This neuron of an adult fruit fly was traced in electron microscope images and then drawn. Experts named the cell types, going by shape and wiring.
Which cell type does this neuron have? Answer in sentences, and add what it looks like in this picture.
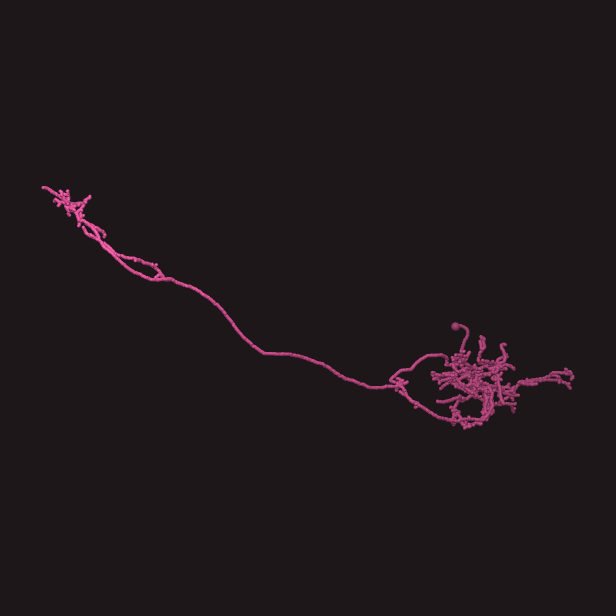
The cell type is AN17A073. Its broad class is ascending neuron. The cell body is on the right of the picture. As drawn here it is wider than it is tall.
